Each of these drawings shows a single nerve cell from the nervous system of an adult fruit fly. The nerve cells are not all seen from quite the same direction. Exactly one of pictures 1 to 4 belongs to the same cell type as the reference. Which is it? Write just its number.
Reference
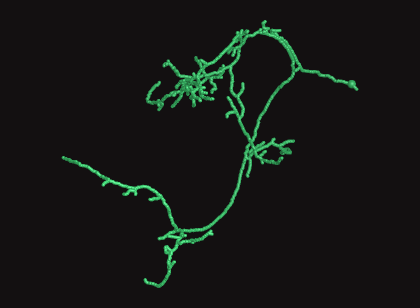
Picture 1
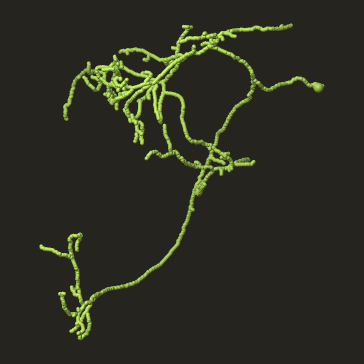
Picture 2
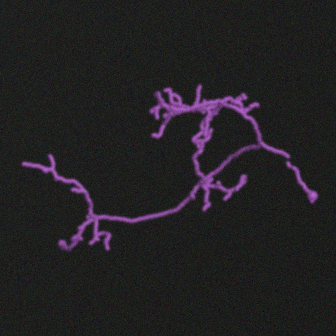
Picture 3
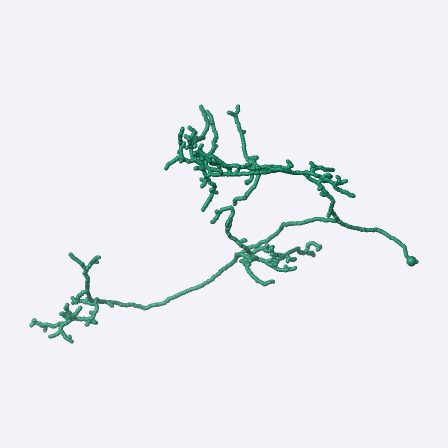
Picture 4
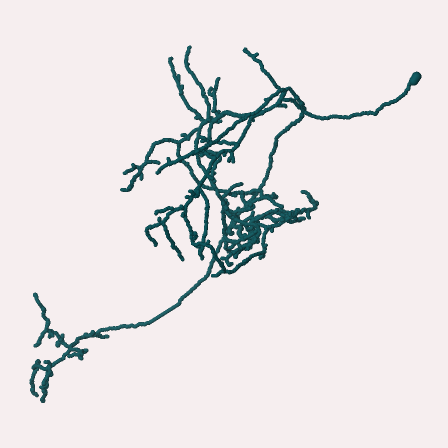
2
